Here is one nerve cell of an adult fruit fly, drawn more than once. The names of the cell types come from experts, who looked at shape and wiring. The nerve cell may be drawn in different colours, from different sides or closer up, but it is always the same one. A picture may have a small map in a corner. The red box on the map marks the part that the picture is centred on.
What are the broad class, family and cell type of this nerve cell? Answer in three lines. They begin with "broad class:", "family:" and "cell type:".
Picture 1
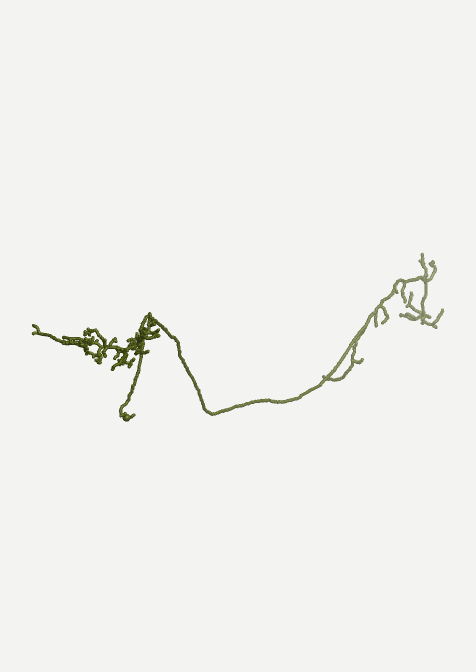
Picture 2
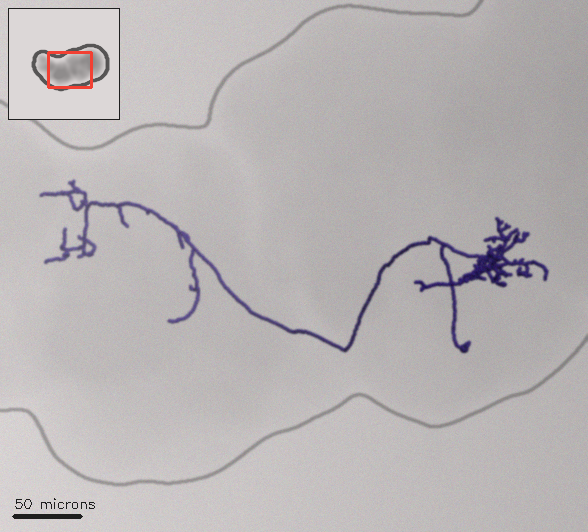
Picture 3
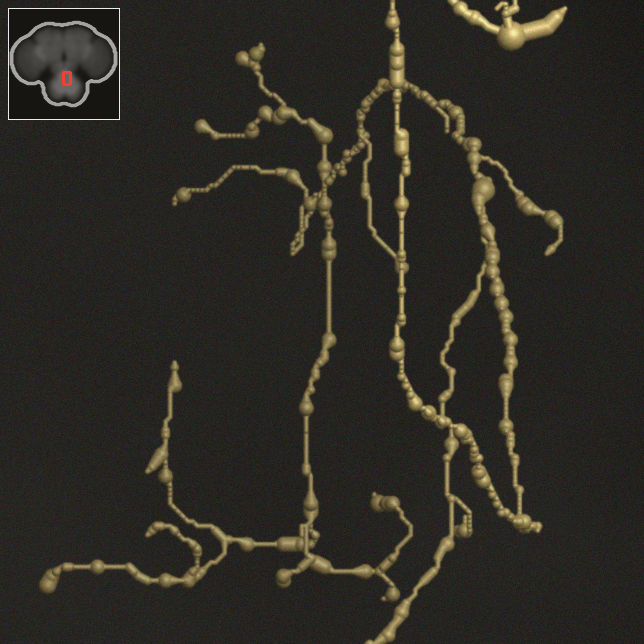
broad class: descending neuron
family: hemilineage LB12
cell type: DNg06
